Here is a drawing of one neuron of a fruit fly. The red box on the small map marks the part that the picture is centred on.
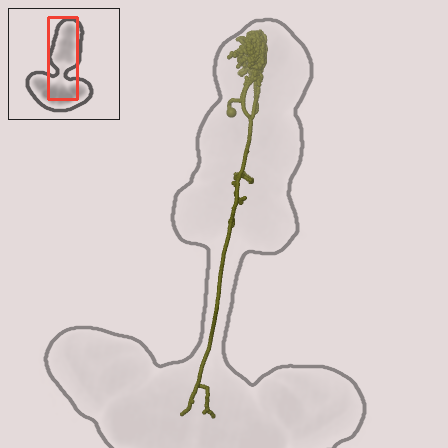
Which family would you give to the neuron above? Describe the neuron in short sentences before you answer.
It runs through the neck, between the brain and the nerve cord. The cell body can be seen at the top of the picture. Its broad class is ascending neuron. Its family is hemilineage 17A.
